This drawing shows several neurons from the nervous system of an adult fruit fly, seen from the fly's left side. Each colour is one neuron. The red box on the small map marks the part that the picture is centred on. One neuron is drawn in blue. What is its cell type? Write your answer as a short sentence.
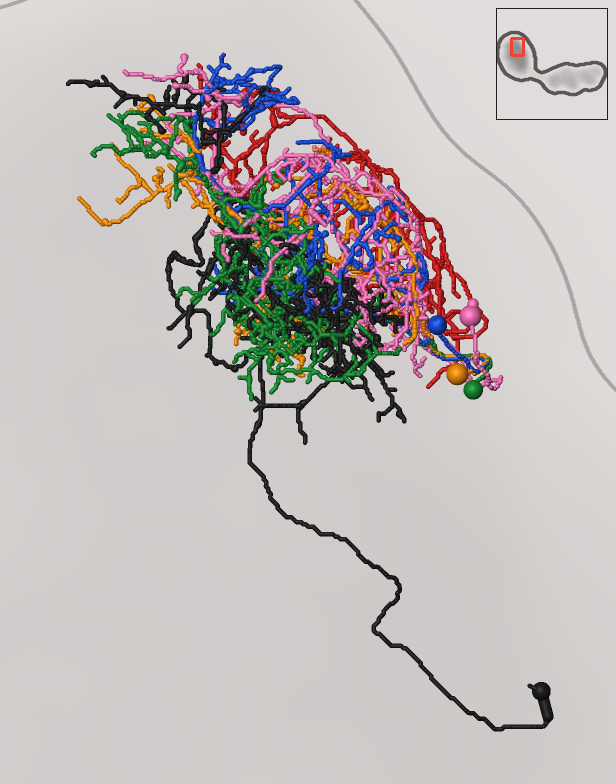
The cell type is CB3012.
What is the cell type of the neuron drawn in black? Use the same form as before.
The cell type is LHPV7a1.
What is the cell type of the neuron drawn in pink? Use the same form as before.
The cell type is LHPV5h2_a.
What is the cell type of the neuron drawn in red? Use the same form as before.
The cell type is CB1348.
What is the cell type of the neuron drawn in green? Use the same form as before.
The cell type is LHPV4d10.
